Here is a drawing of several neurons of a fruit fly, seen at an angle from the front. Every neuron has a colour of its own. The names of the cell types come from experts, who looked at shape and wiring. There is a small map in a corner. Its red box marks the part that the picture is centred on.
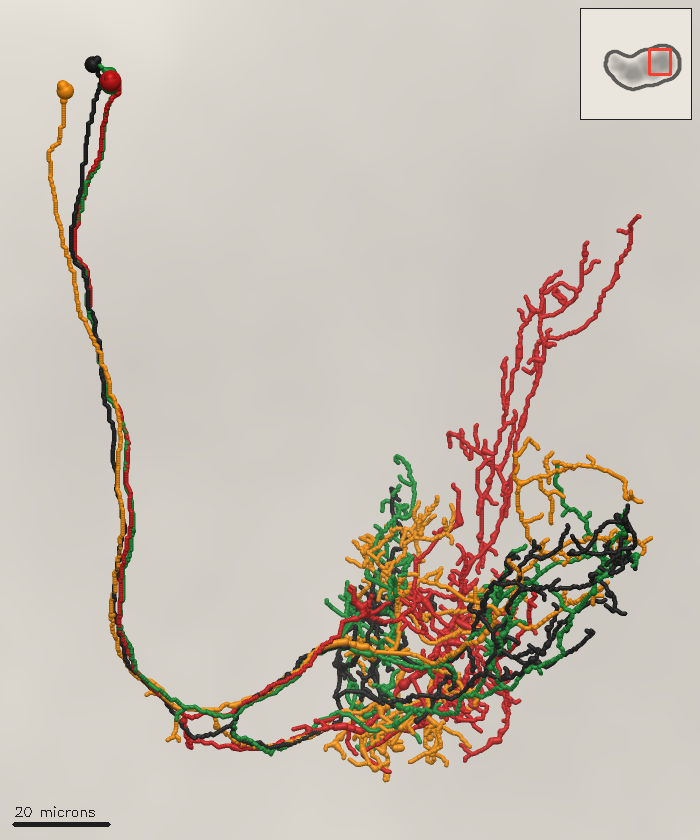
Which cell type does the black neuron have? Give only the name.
LAL133_c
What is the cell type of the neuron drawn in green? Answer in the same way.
WED183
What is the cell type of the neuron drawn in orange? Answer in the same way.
WED095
